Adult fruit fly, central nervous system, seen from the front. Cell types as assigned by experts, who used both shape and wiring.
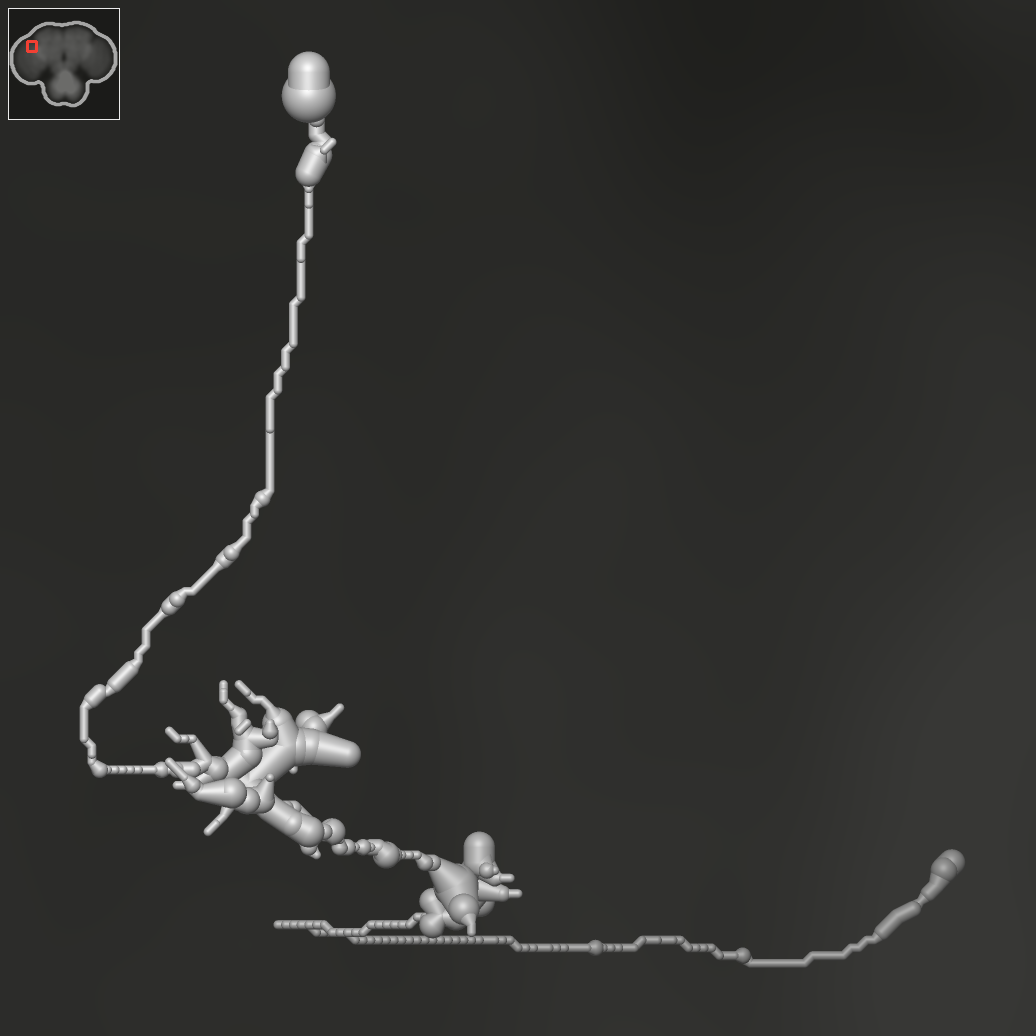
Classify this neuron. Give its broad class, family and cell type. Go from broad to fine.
optic-lobe intrinsic neuron; Tm; Tm1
